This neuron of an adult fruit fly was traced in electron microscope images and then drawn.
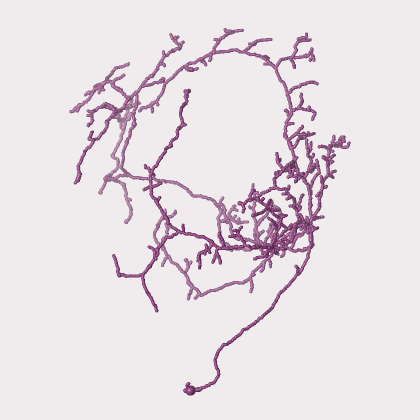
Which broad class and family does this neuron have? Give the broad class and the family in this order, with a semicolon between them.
nerve-cord intrinsic neuron; hemilineage 04B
